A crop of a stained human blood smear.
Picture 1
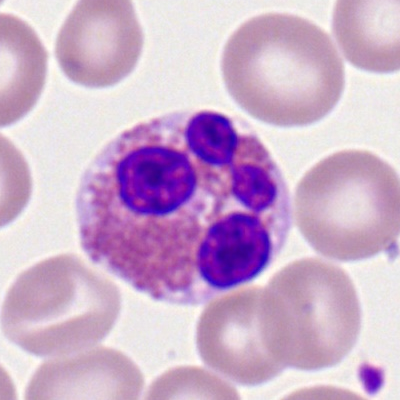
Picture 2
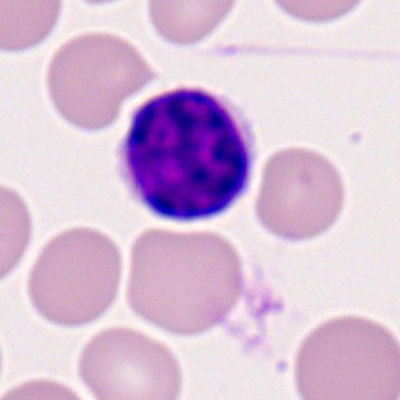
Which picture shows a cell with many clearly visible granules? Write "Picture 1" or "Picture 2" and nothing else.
Picture 1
